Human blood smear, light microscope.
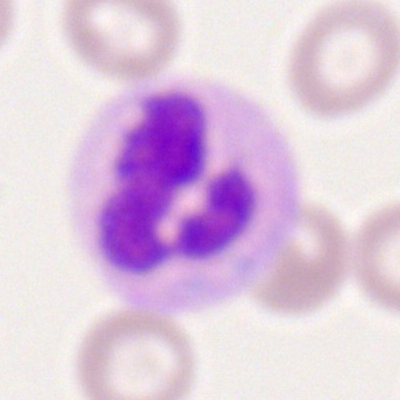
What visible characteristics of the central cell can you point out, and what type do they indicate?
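First, the outline is round and smooth. Second, the nucleus is divided into three lobes. Third, the cytoplasm is plentiful around the nucleus, and no vacuoles are seen. Last, the name: segmented neutrophil.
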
